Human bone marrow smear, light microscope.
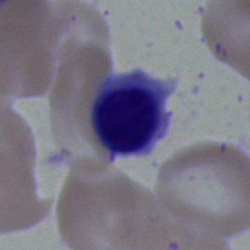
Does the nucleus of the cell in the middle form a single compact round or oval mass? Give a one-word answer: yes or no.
Yes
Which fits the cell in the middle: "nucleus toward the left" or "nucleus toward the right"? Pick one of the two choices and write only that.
Nucleus toward the left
